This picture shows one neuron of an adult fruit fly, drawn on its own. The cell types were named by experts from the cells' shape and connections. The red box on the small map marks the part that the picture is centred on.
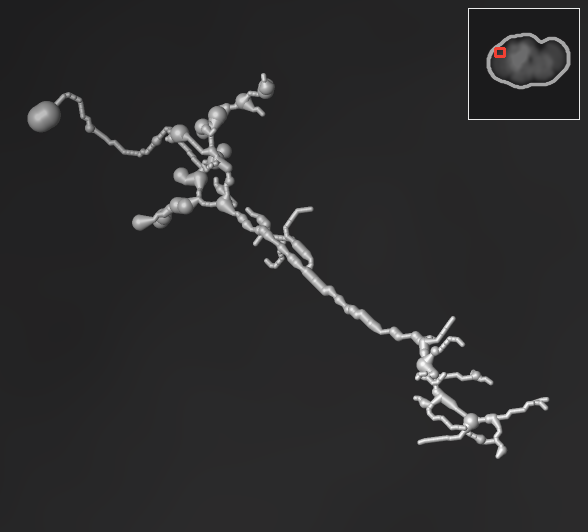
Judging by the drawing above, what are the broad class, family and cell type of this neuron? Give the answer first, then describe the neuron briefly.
Its broad class is optic-lobe intrinsic neuron. The family is Mi. It is of cell type Mi13. Its cell body lies at the upper left of the picture. In this view it is wider than it is tall.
